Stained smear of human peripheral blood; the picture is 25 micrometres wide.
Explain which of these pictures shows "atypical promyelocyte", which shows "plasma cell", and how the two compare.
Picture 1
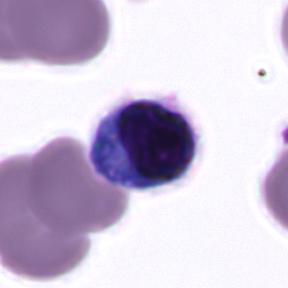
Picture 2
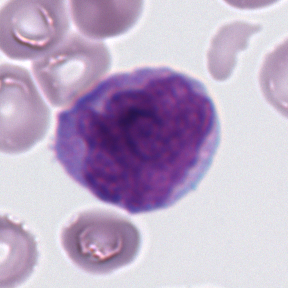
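Plasma cell: picture 1. Atypical promyelocyte: picture 2. Outline: round in picture 1; round to oval with a fairly smooth edge in picture 2, which measures about 15 by 12 micrometres. Nucleus: dense, dark purple chromatin in picture 1; in picture 2 it fills most of the cell and is folded, with overlapping lobes and creases.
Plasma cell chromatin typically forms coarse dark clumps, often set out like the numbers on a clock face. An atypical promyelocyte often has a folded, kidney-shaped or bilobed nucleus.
Cytoplasm: blue in picture 1, forming a crescent mainly to the left of the nucleus, without vacuoles; in picture 2, no distinct granules.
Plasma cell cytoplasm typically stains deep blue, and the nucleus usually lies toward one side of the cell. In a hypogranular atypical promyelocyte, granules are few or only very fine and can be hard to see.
Neighbours: a cluster of red cells touches the lower-left edge in picture 1; a red cell touches the upper-left edge in picture 2.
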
